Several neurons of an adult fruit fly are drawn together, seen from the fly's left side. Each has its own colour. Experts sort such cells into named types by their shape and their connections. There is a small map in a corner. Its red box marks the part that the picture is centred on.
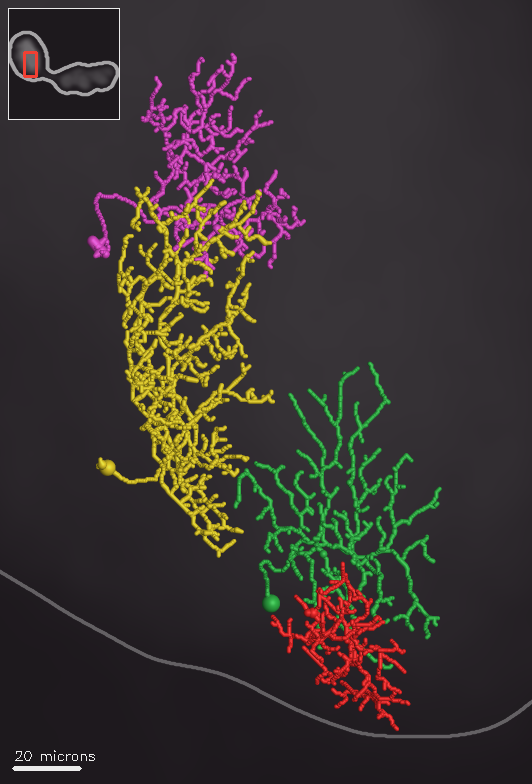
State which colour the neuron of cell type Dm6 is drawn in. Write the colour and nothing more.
yellow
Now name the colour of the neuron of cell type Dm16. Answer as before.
red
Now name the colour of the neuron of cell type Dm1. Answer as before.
magenta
